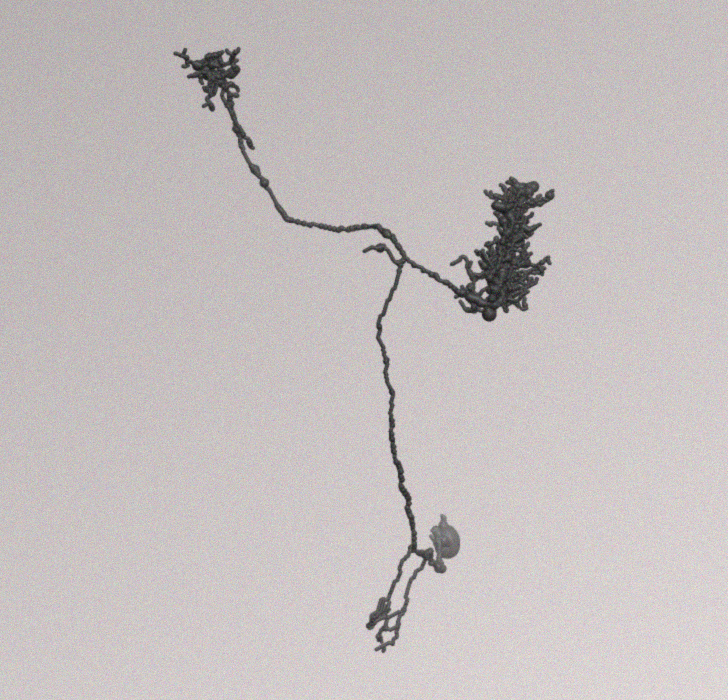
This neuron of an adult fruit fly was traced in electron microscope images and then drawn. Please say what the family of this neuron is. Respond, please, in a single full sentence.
Family class CX is assigned to this neuron.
